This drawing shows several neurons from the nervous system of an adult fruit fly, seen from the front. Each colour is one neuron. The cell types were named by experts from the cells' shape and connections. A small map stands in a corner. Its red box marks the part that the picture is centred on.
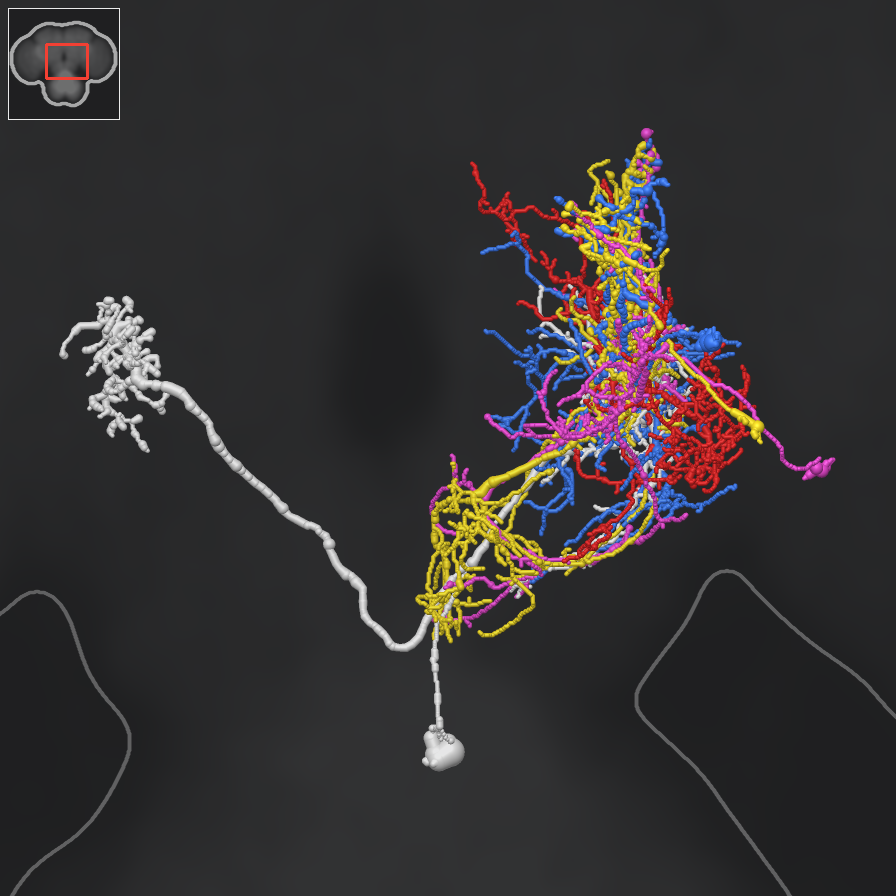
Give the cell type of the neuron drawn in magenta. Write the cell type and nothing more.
PS048_b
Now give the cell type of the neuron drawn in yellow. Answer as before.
PS048_a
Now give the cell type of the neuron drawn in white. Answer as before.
PS321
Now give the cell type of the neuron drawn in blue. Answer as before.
PS047_a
